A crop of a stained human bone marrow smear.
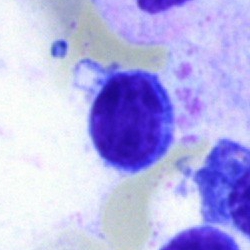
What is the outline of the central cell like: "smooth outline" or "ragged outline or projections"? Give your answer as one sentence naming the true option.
No projections, blebs or ragged parts break the cell's outline.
